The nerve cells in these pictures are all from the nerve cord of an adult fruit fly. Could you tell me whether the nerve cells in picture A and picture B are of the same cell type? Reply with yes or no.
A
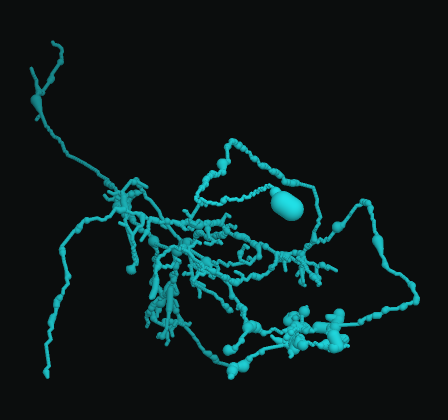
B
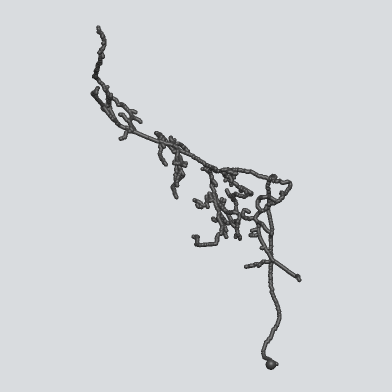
yes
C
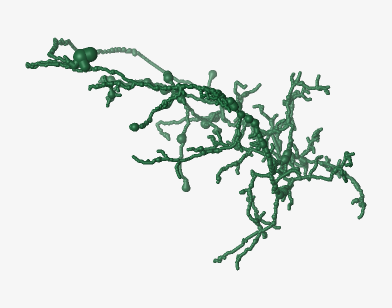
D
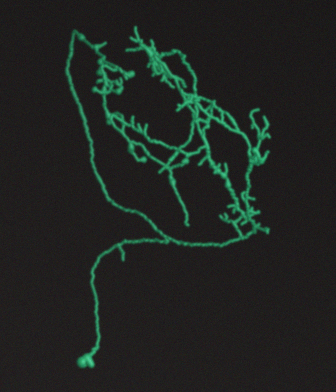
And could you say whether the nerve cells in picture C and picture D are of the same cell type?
yes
